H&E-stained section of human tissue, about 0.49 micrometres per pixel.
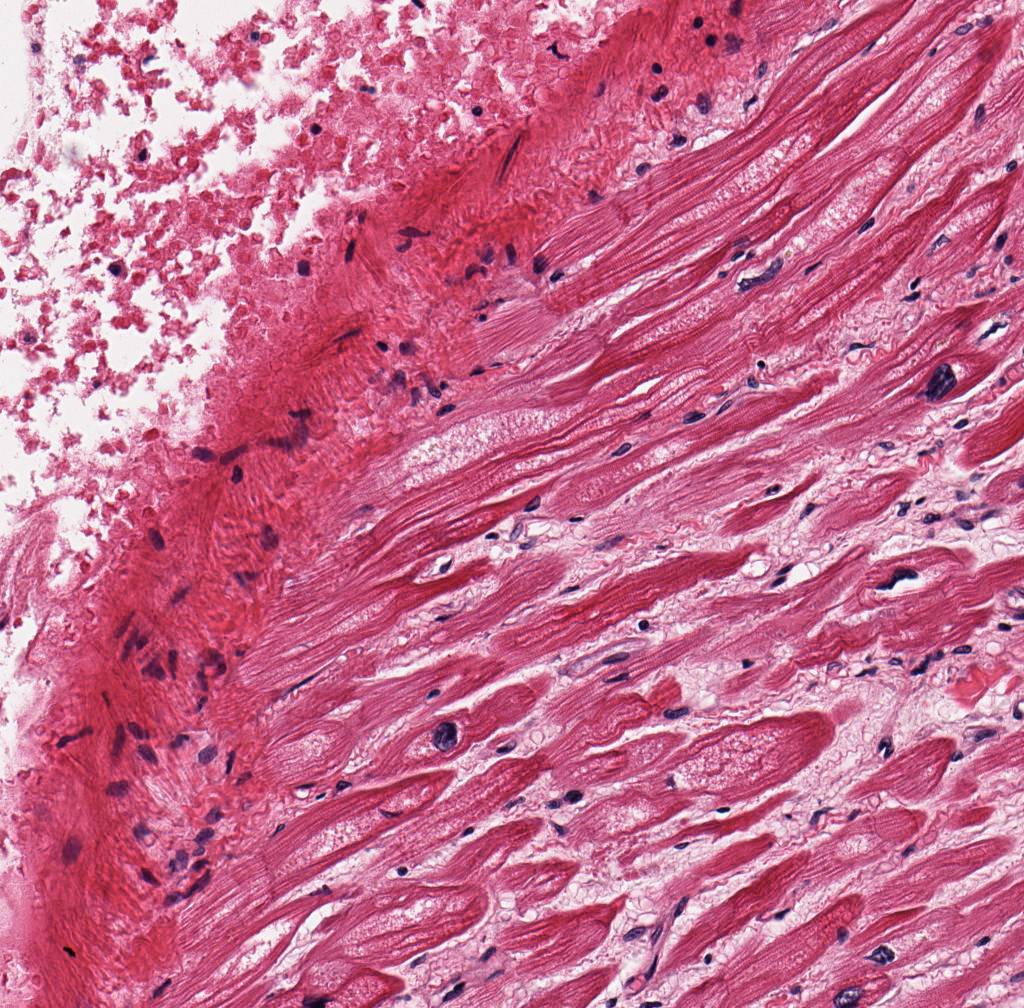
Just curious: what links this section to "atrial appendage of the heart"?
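This section is of the atrial appendage of the heart.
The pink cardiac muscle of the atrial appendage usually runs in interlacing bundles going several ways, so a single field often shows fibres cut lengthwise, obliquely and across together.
What does not go with that is the course of the fibres here: they run diagonally, from the lower left toward the upper right, in one direction rather than several. The picture also shows some muscle fibres that branch, with the muscle cell nuclei lying centrally within the fibres. Loosely scattered red blood cells fill the upper left corner of the field.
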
